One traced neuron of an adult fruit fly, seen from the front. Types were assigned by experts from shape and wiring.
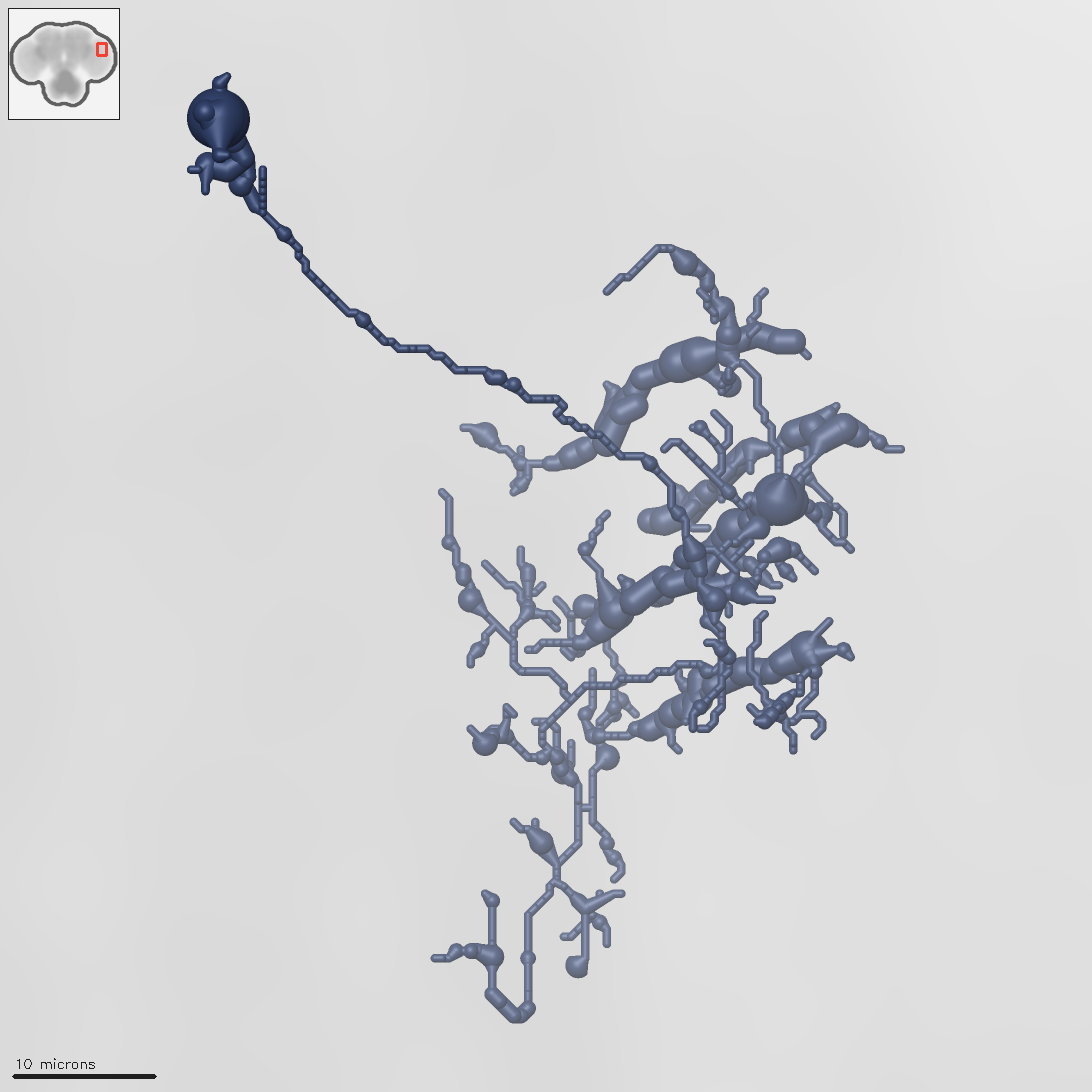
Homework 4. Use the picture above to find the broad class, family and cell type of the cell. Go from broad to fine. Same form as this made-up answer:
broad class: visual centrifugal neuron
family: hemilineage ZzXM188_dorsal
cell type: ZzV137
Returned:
broad class: optic-lobe intrinsic neuron
family: Dm
cell type: Dm9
